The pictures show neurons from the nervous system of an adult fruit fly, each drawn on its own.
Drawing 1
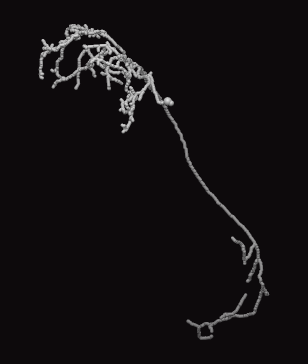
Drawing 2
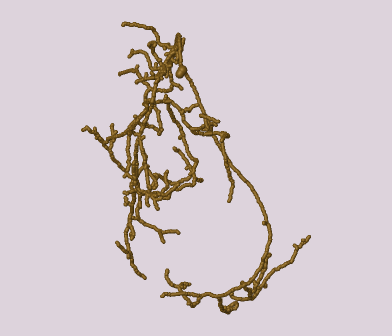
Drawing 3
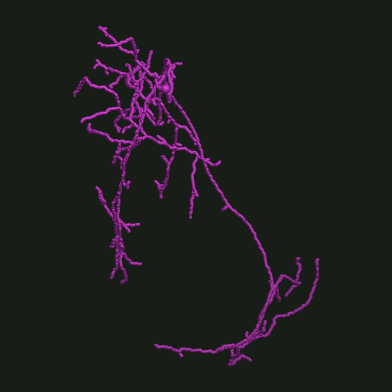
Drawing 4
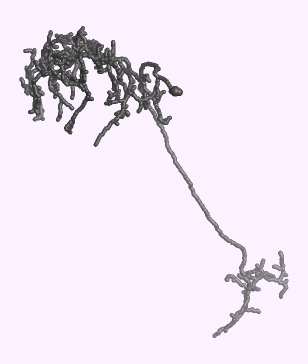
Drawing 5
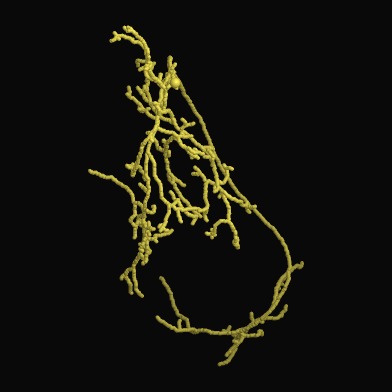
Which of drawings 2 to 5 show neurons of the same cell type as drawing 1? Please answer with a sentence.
None of them is of the same cell type.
